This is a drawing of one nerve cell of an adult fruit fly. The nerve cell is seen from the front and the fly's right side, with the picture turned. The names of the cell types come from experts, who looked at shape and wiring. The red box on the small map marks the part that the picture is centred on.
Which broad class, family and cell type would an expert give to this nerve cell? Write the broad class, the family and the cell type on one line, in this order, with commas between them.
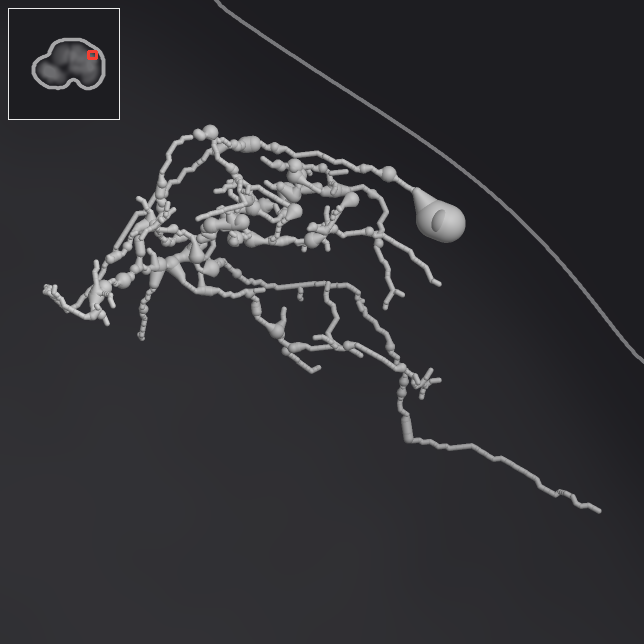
central-brain intrinsic neuron, hemilineage SLPpm2, CB1617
